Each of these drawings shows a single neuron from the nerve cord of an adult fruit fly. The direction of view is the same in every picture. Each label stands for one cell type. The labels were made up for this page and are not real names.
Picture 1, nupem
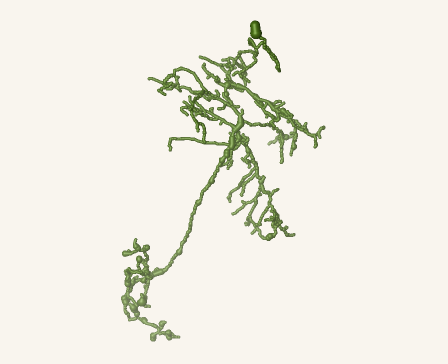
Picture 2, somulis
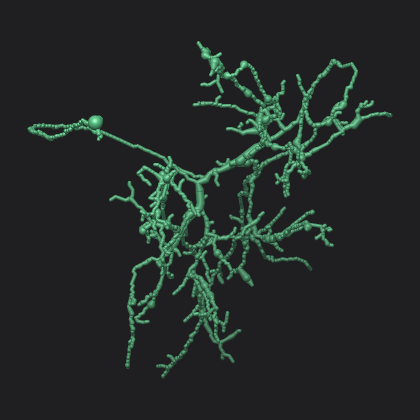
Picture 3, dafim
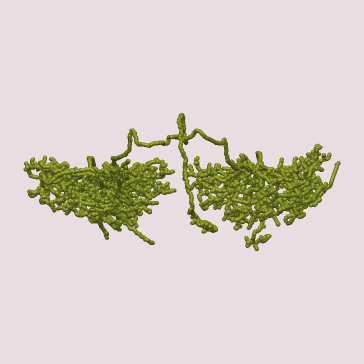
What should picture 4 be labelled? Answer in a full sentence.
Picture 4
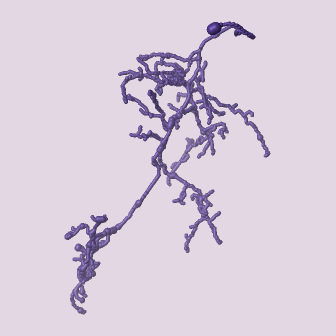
It belongs to nupem.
